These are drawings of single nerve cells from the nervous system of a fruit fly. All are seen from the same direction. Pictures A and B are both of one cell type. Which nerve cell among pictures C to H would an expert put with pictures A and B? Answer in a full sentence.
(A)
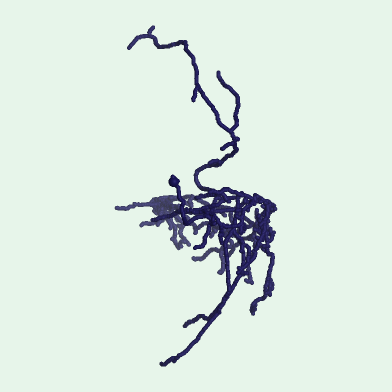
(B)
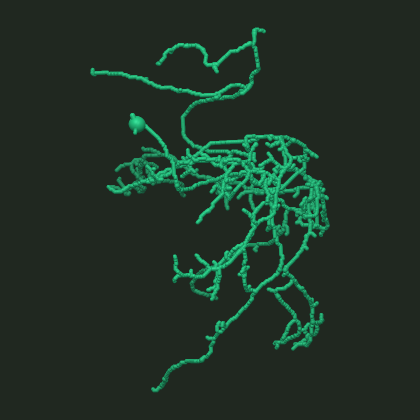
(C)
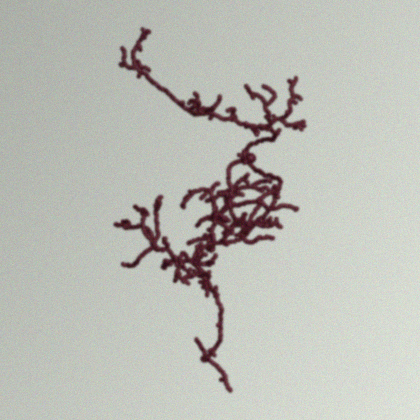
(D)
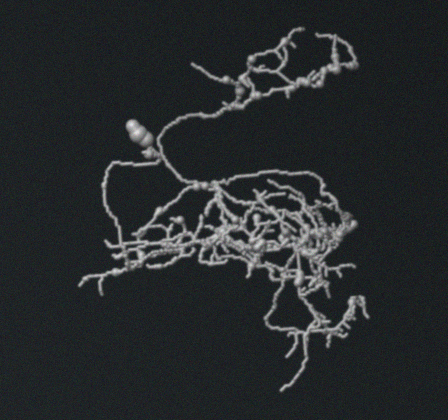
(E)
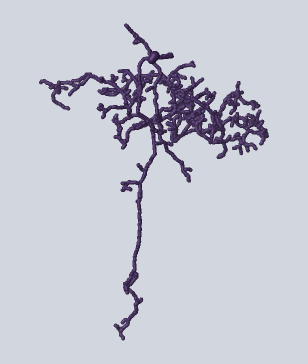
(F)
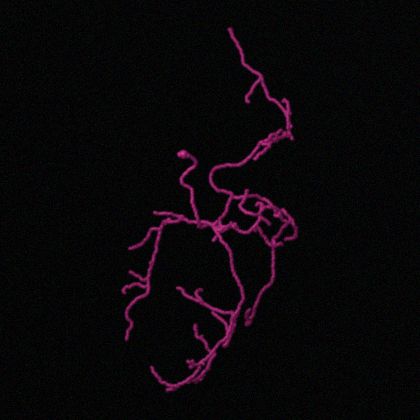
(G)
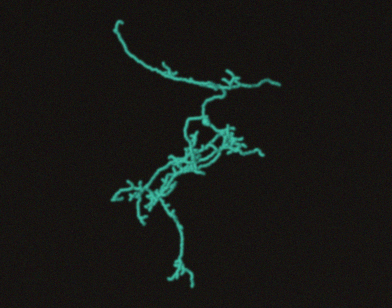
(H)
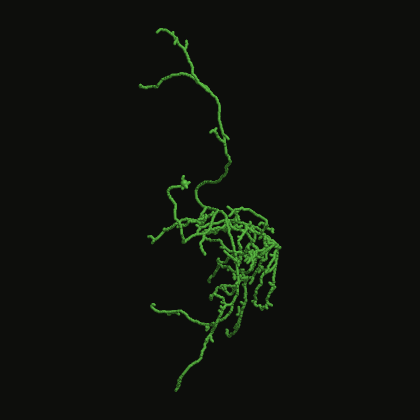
Picture H shows a nerve cell of the same cell type.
